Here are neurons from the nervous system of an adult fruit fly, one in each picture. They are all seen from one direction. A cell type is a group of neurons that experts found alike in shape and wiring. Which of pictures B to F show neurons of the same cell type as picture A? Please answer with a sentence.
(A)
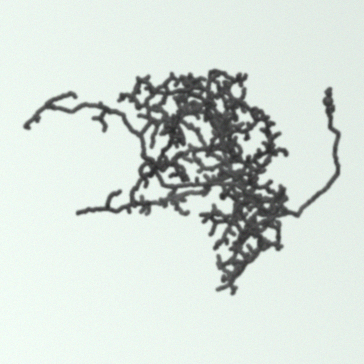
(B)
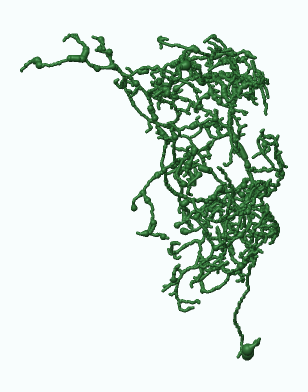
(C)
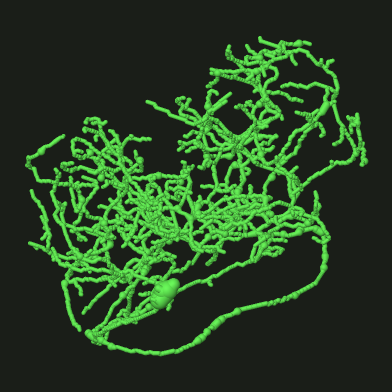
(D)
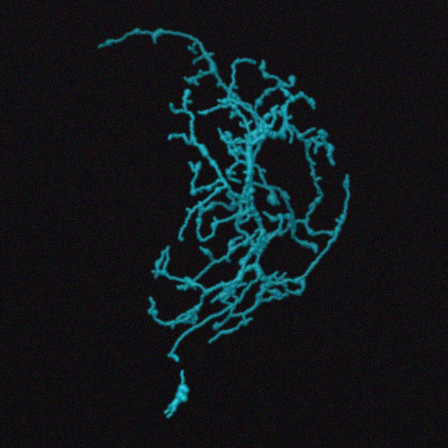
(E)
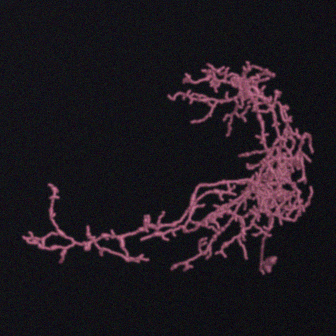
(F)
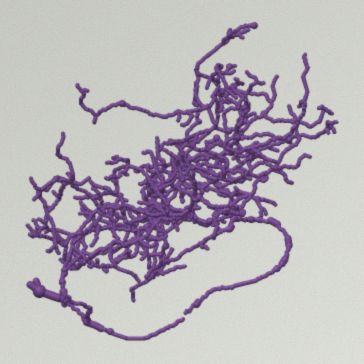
Picture B and picture D are of the same cell type.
